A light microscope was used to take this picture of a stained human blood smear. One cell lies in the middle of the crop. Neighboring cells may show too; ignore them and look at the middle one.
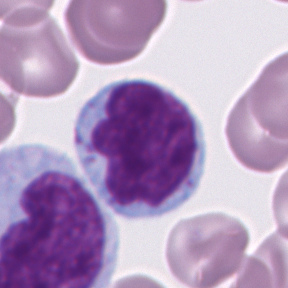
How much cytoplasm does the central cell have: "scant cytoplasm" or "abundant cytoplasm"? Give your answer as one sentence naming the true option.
There is only scant cytoplasm around the nucleus of this cell.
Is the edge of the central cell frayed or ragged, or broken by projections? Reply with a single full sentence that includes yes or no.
No, it is a smooth edge, not a rough one, that bounds the cell.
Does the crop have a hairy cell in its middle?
no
